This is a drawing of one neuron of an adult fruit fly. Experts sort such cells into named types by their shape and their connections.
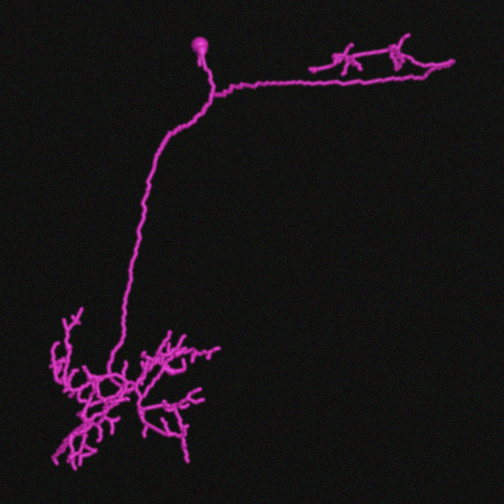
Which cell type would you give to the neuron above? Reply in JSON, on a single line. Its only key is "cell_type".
{"cell_type": "MeLo3a"}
